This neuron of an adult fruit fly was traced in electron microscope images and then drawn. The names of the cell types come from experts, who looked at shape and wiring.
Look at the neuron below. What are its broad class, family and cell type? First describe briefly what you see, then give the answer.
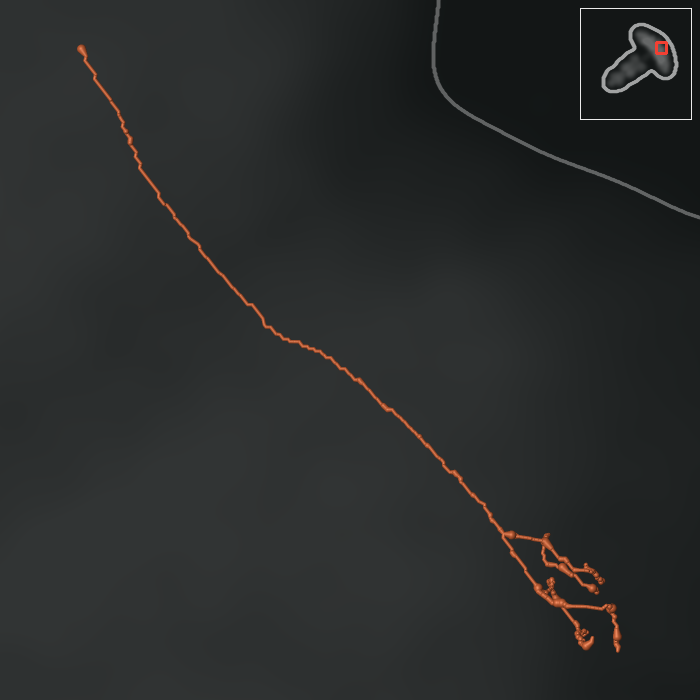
The drawing shows no cell body. There are a dozen or fewer branch ends. It is a sensory neuron entering the brain. The name of its family is class olfactory. The cell type is ORN_DP1l.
